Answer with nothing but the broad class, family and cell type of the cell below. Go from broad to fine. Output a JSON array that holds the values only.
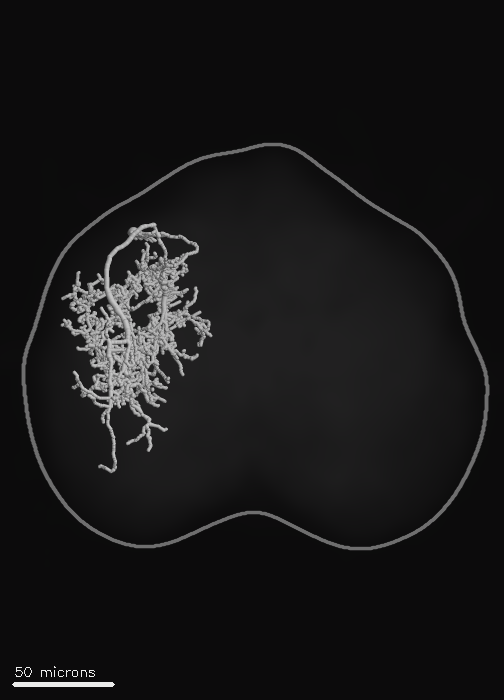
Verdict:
["nerve-cord intrinsic neuron", "hemilineage 03A", "IN03A001"]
